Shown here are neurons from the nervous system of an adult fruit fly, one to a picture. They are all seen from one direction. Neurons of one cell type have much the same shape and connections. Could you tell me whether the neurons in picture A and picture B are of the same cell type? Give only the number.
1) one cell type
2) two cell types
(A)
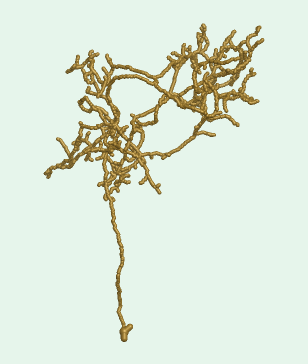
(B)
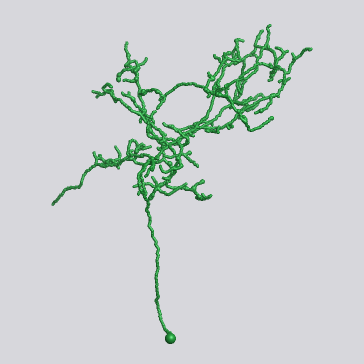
1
